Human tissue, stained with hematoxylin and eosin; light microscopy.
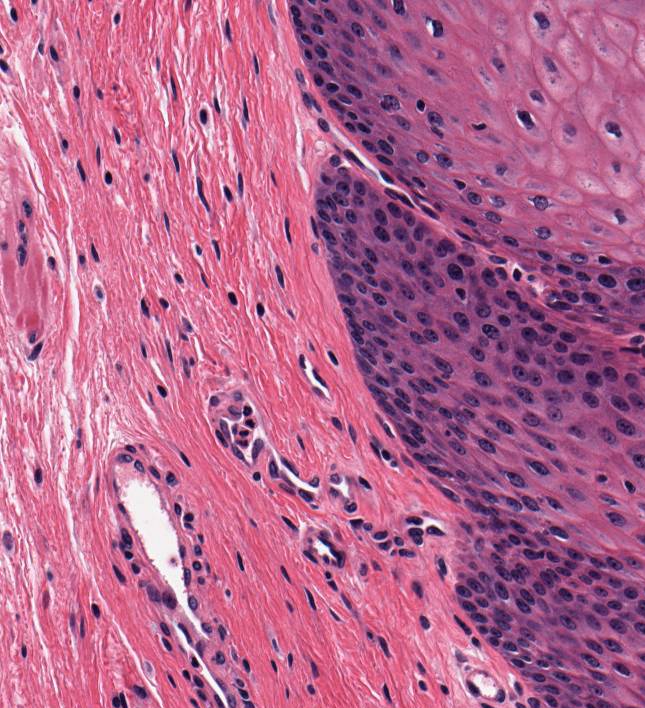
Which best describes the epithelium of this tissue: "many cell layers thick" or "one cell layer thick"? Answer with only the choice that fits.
Many cell layers thick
